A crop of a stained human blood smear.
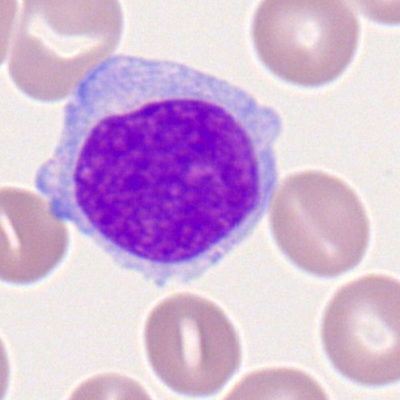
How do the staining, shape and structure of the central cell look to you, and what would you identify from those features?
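Dark purple chromatin is clumped into a coarse, mottled pattern. Pale blue cytoplasm forms a rim that is wider at the upper left than at the lower right. The cell outline is irregular, bearing small bumps along its edge that are most marked on the left. This cell is a myeloblast.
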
